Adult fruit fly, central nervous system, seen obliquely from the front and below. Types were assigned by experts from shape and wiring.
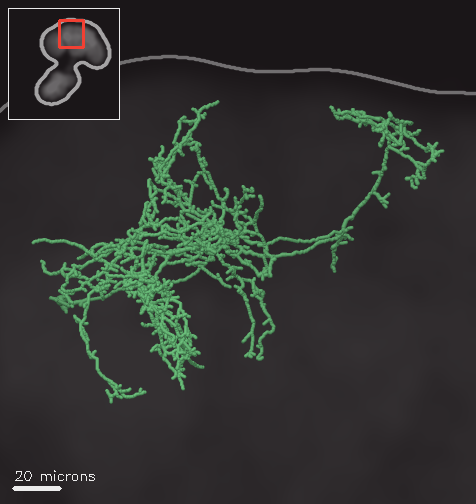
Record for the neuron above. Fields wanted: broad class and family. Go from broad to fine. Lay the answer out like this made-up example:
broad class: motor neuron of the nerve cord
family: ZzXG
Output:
broad class: central-brain intrinsic neuron
family: hemilineage SMPpv2_dorsal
